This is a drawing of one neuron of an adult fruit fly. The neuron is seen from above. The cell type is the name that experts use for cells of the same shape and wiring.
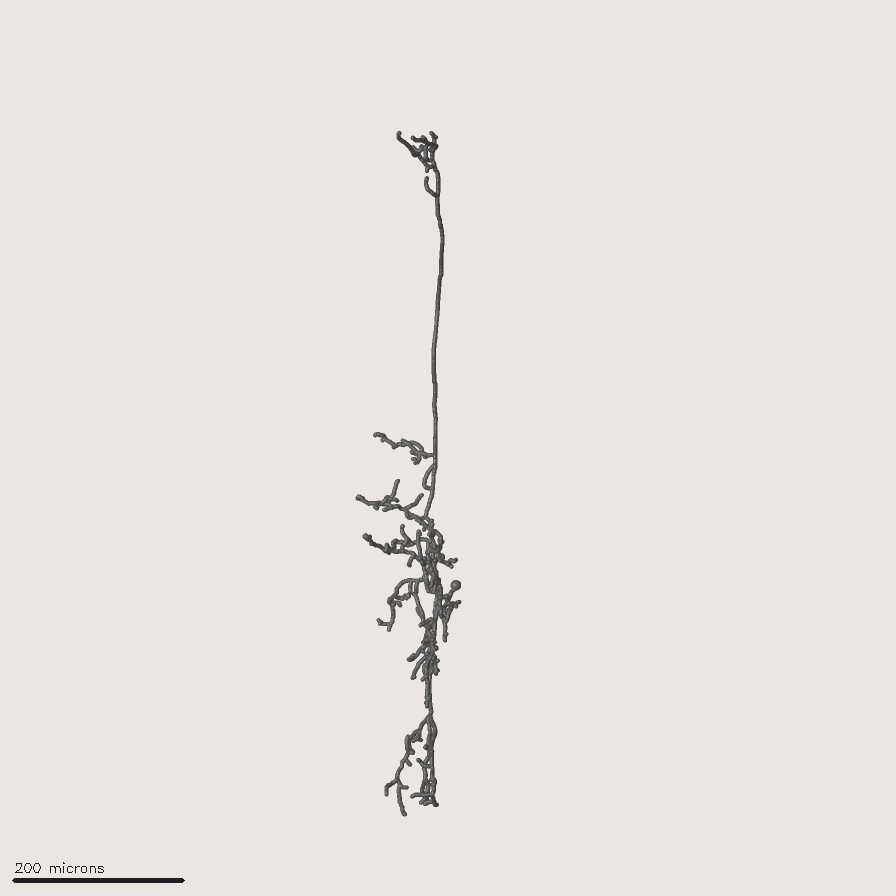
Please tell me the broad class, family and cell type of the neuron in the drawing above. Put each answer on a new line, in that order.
ascending neuron
hemilineage 05B
AN05B049_b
